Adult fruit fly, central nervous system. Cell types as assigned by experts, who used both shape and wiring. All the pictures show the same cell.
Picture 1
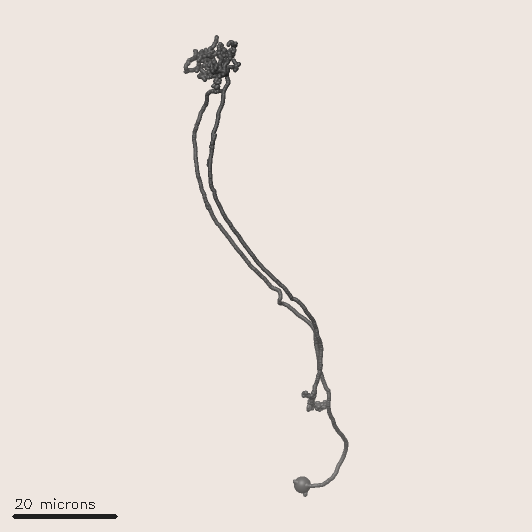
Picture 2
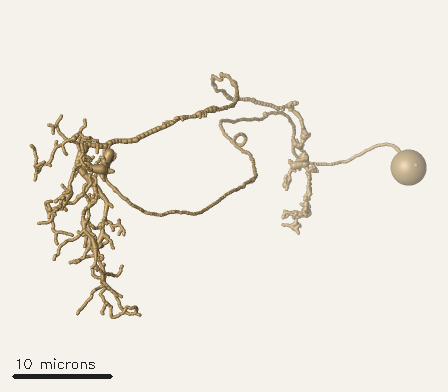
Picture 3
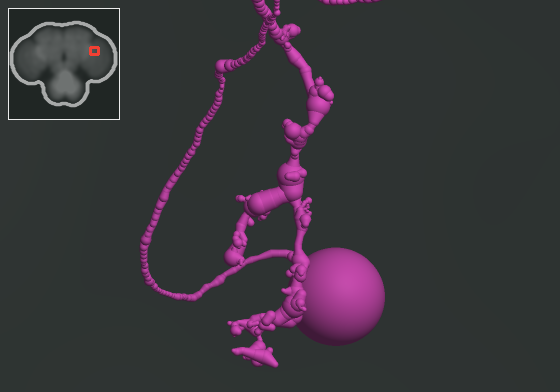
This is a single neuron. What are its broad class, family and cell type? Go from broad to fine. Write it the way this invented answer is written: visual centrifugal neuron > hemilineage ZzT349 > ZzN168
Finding: optic-lobe intrinsic neuron > T > T4c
